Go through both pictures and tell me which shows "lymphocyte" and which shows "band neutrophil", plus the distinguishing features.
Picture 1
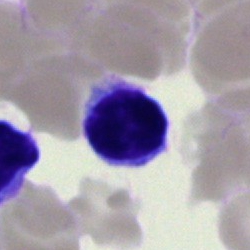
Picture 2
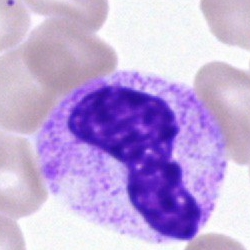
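Going by what I see, picture 1 is the lymphocyte and picture 2 is the band neutrophil. The first cell has a smooth, roughly round outline. Its chromatin is dense and very dark purple throughout, and I can't make out any nucleoli.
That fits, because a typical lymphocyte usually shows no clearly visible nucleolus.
Only a very thin rim of pale bluish cytoplasm shows, widest at the upper left, and I find no granules in it.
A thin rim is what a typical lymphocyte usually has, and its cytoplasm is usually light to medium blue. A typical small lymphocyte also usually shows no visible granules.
Turning to the second cell, its nucleus is elongated and runs diagonally from upper left to lower right. Its chromatin is dark purple and coarsely clumped, and again no nucleoli are visible.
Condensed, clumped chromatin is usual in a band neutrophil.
Where the two part most clearly is the cytoplasm: the band neutrophil has an abundance of it, pale lilac, whereas the lymphocyte has only that very thin bluish rim. Neither nucleus shows nucleoli, so that feature doesn't separate them.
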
